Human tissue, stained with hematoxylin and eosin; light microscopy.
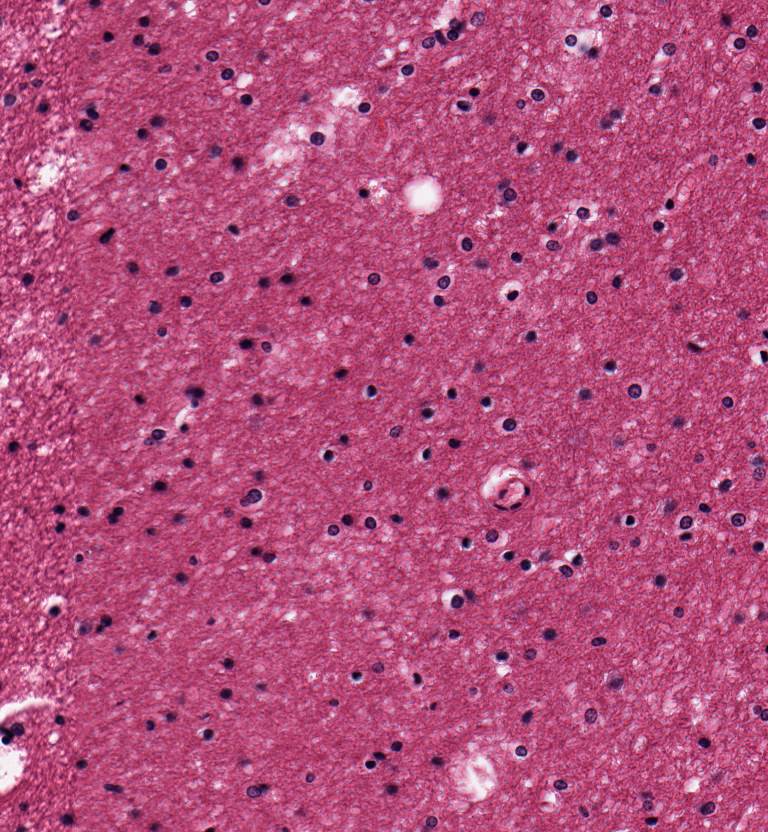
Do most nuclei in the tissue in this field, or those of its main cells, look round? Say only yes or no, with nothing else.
Yes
